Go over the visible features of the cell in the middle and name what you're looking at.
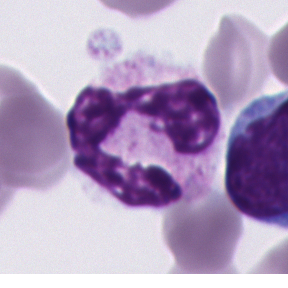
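Checking the outline first, it is roughly round. Next, the nucleus curves around a central patch of pale cytoplasm, almost closing into a ring. In the cytoplasm, fine pinkish-violet granules are scattered throughout, and no clear vacuoles show. The cell is a segmented neutrophil.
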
